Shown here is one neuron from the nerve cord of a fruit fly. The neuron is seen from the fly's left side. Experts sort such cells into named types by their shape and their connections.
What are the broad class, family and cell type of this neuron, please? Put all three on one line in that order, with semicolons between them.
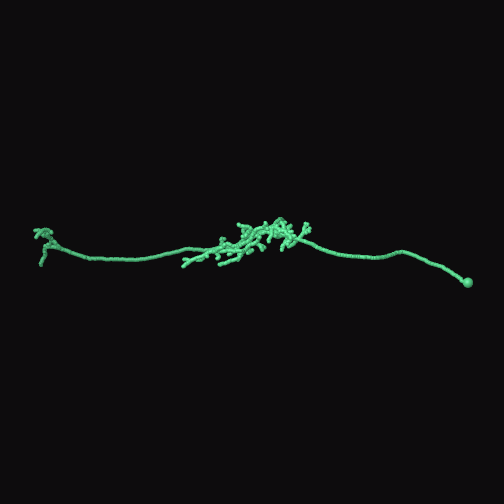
nerve-cord intrinsic neuron; hemilineage 06A; IN06A083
